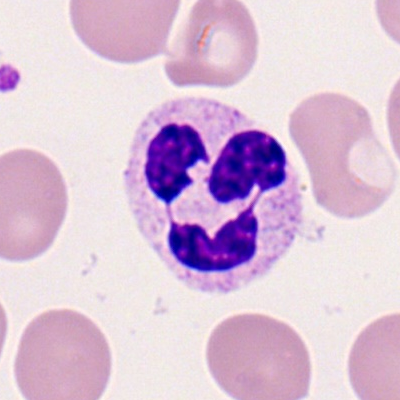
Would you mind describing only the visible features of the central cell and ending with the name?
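Three separate nuclear lobes are present, joined to one another by thin strands. The cytoplasm is abundant and pale pinkish-lilac, with fine faint lilac granules scattered throughout. This is a segmented neutrophil.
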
